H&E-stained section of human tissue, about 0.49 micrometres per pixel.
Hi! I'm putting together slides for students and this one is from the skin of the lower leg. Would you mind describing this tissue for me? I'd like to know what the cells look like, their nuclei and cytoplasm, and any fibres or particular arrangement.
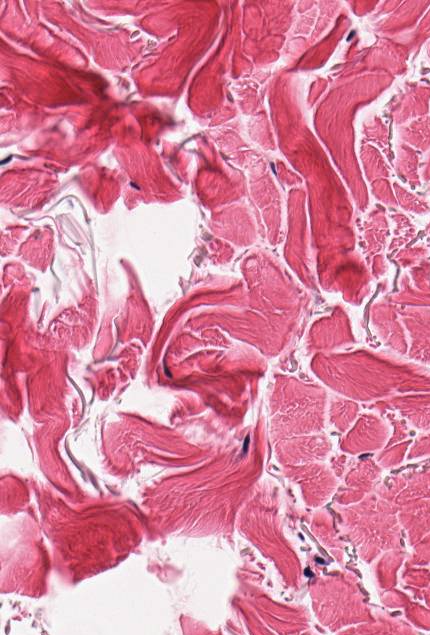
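On the right, transversely cut fibres form angular, polygonal profiles that fit closely against one another. Nuclei are sparse, small, dark and flattened, at the fibre edges. Between fibres lie only thin, wispy connective tissue strands. Irregular white spaces also part the fibres, the largest in the left centre.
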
